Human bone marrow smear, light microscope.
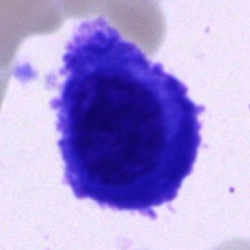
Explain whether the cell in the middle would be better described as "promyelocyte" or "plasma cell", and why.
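It's a plasma cell. Its border carries lots of small bleb-like projections, and the outline is roughly oval, narrower at the top than at the bottom. The cytoplasm is a deep blue, and the nucleus stains only a little darker than it.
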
